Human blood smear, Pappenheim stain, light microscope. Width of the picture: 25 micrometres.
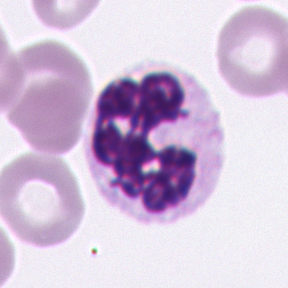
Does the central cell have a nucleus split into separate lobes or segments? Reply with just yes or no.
Yes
